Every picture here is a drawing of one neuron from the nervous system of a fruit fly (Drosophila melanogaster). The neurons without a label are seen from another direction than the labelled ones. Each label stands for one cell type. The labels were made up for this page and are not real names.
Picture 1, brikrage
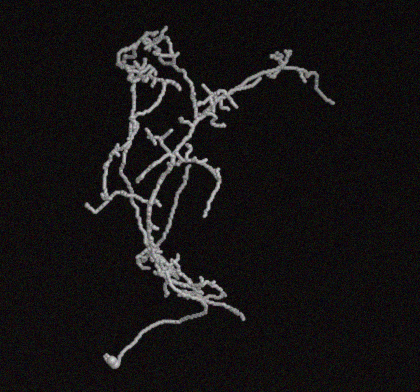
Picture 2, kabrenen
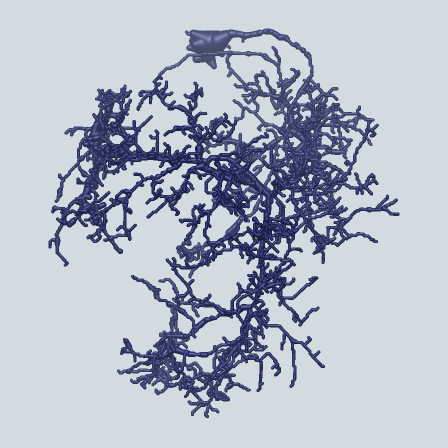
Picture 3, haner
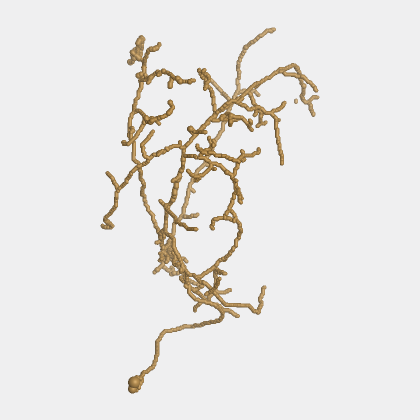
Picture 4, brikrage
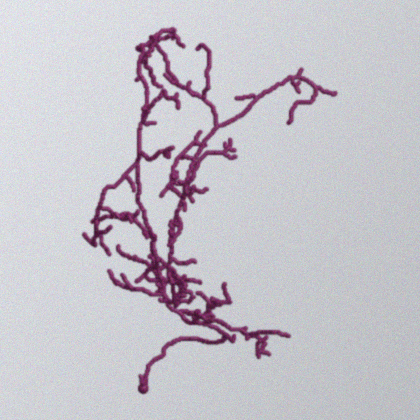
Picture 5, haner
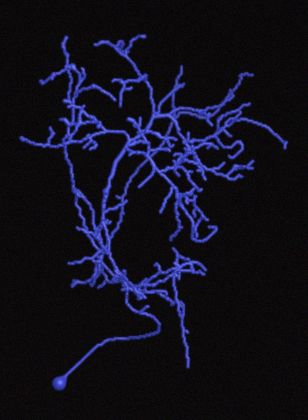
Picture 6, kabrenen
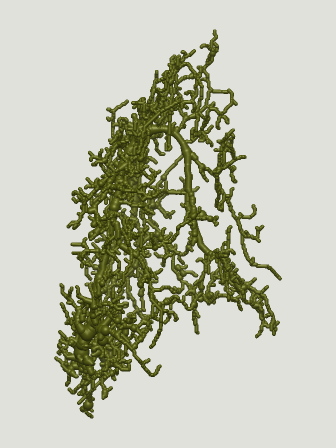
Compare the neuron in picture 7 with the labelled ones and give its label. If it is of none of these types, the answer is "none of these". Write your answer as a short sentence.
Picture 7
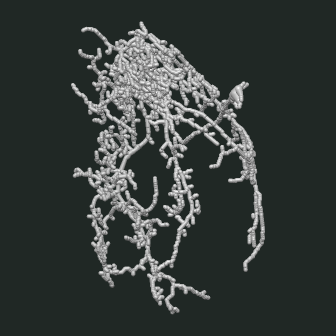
It belongs to none of these.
